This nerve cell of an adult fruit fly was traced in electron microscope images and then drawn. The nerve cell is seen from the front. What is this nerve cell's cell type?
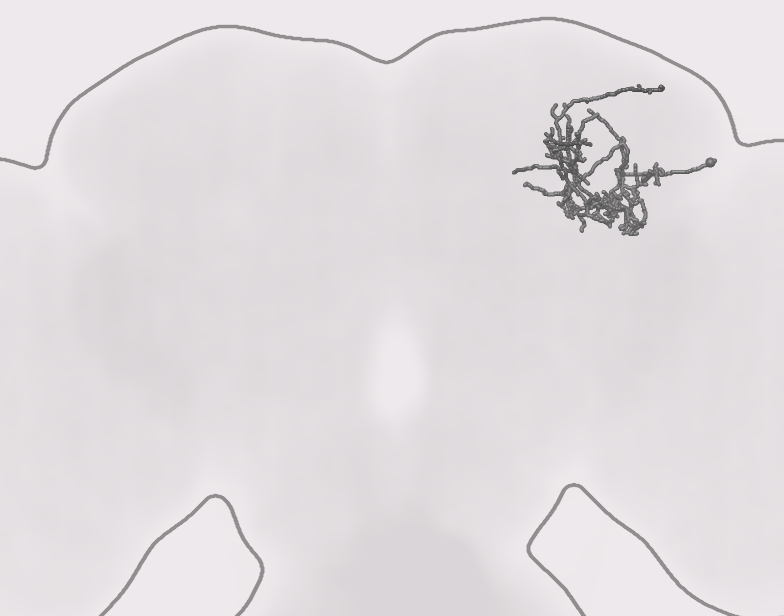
CL134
